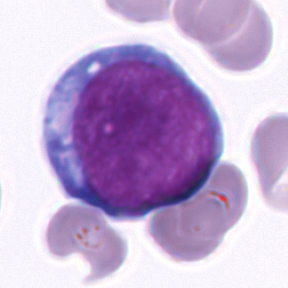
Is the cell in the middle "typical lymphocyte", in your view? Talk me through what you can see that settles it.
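The cytoplasm is stained a deep blue.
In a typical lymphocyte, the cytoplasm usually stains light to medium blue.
That depth of colour speaks against typical lymphocyte; the cell is a myeloblast. Its outline is smooth, without surface projections. No granules are visible, and a single small clear spot lies in the cytoplasm near the top of the cell. Red cells touch its lower edge.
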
